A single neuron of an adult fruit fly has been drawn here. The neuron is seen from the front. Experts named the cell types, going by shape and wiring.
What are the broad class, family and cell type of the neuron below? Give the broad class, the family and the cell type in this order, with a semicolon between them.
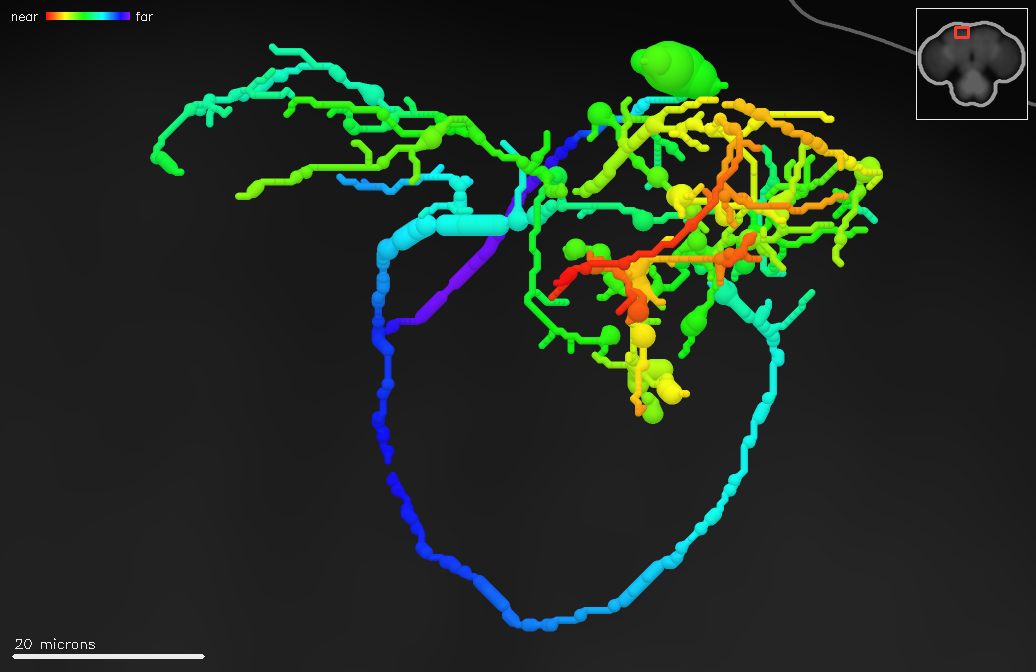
central-brain intrinsic neuron; hemilineage SMPpd1; SMP347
